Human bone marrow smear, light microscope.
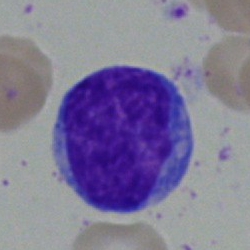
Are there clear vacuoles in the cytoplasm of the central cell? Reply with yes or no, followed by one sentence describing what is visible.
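No. No vacuoles are seen in the cytoplasm.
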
